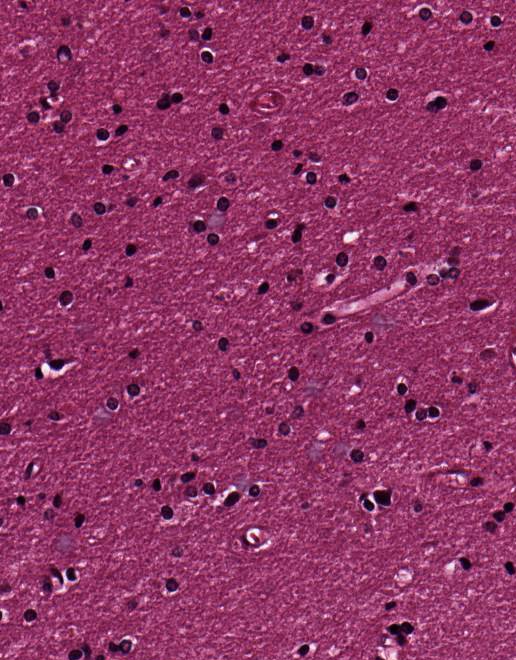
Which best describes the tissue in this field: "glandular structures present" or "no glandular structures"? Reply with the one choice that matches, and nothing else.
No glandular structures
